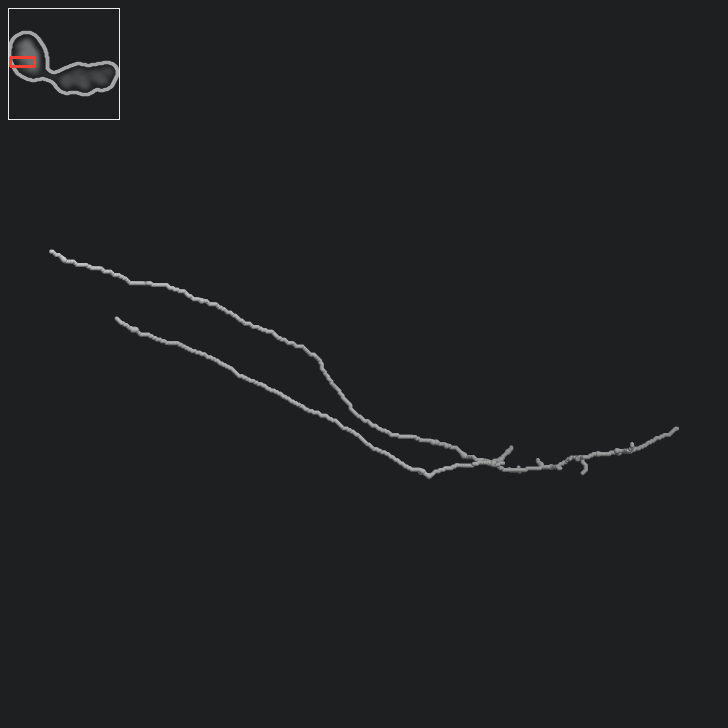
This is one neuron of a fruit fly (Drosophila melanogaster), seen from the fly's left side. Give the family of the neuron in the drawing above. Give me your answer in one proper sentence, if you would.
The family name for this neuron is class mechanosensory.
